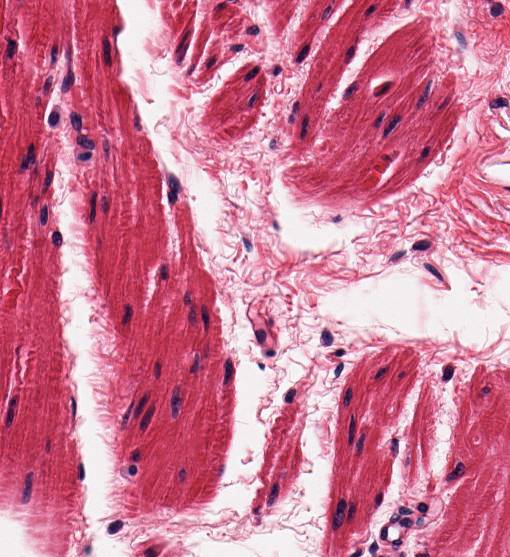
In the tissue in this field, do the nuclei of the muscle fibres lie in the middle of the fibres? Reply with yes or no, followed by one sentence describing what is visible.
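Yes. The muscle nuclei are elongated and cigar-shaped and lie within the cells rather than at their edges.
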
